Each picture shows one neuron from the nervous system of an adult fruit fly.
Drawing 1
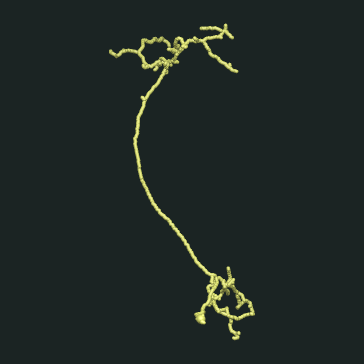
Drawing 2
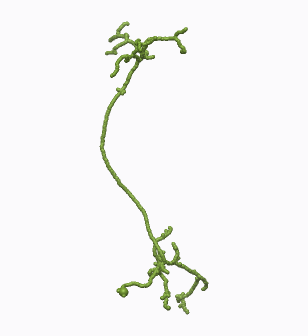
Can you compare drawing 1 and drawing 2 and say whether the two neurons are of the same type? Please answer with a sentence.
They are of the same cell type.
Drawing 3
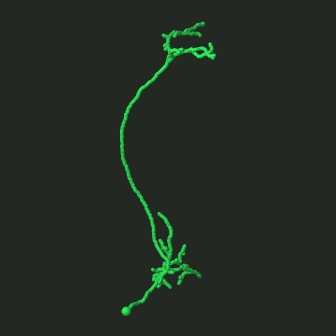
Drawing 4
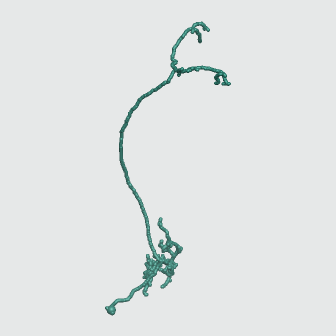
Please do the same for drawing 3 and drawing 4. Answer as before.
They are of the same cell type.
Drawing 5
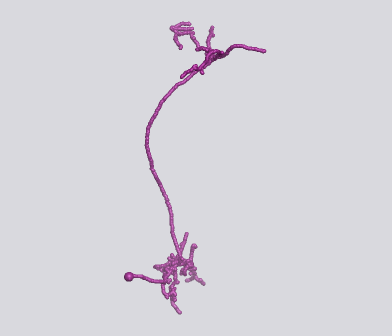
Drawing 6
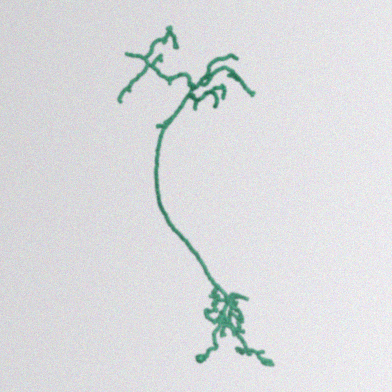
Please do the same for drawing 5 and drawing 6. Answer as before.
They are of the same cell type.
